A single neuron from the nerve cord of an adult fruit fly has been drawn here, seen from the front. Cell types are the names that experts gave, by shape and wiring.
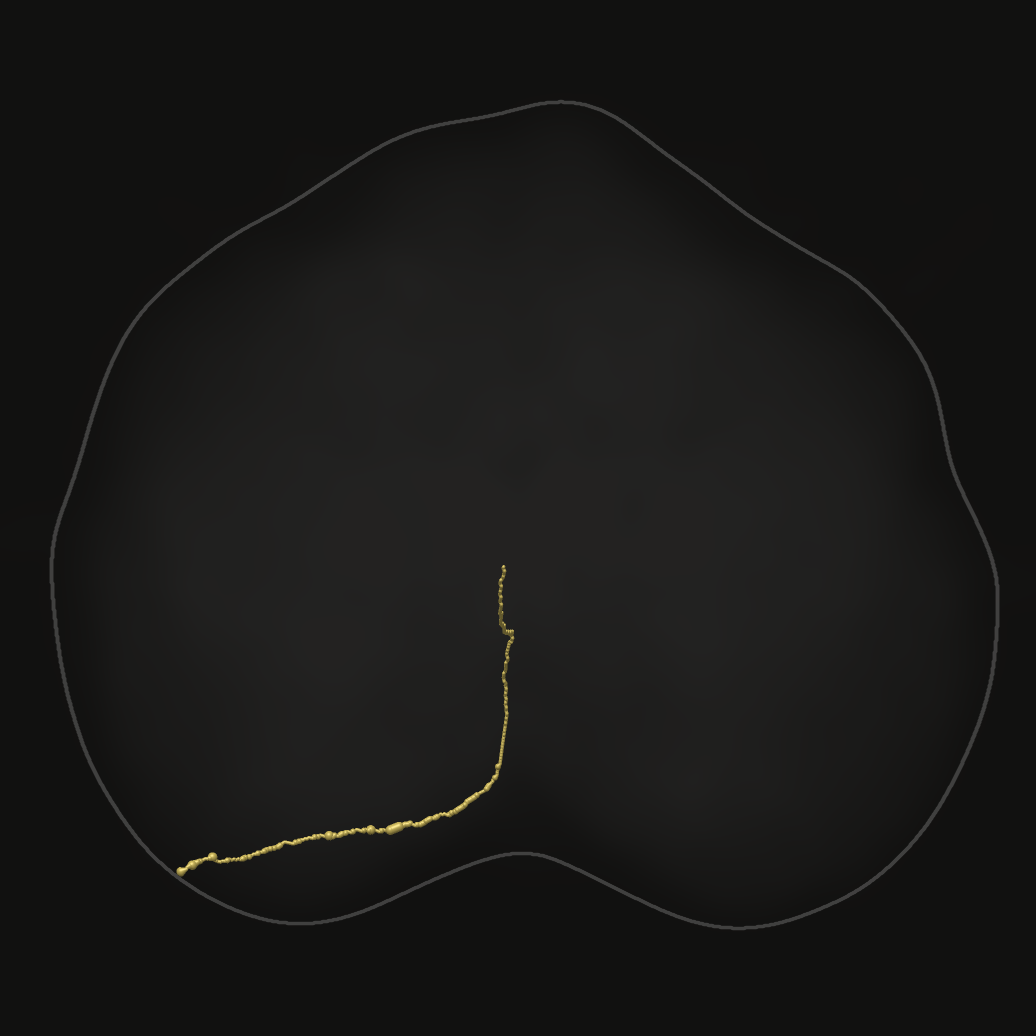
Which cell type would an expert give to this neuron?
LgAG1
